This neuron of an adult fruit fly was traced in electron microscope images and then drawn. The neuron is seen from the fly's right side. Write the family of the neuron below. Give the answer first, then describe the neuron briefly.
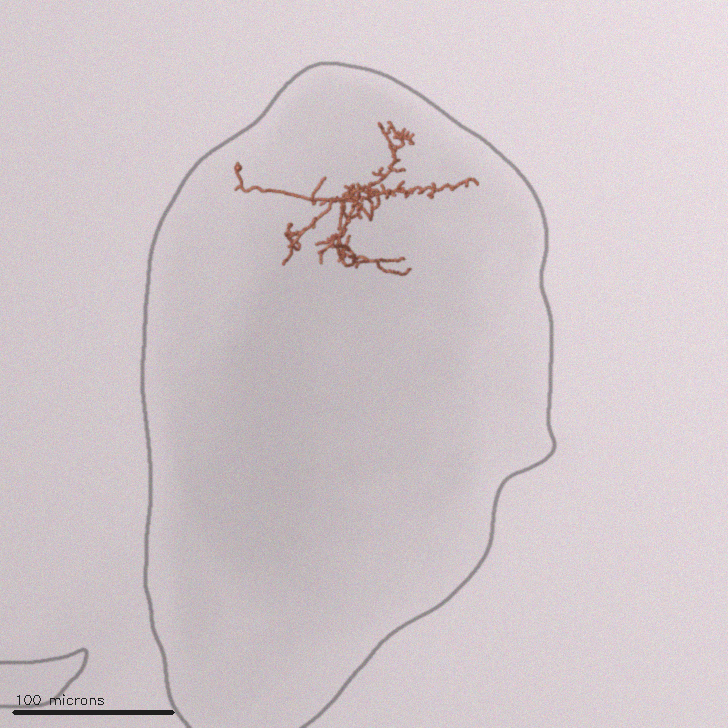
The family is hemilineage CLp2. It is a central-brain intrinsic neuron. By the scale bar it is about 150 microns wide in this view. As drawn here it is wider than it is tall.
